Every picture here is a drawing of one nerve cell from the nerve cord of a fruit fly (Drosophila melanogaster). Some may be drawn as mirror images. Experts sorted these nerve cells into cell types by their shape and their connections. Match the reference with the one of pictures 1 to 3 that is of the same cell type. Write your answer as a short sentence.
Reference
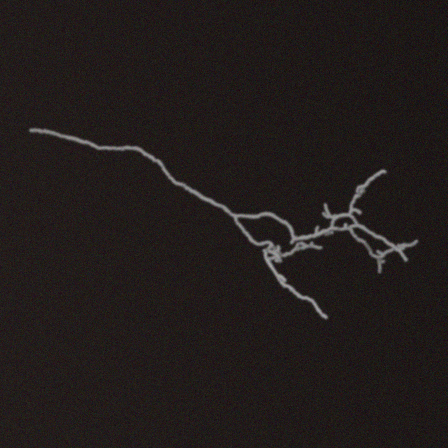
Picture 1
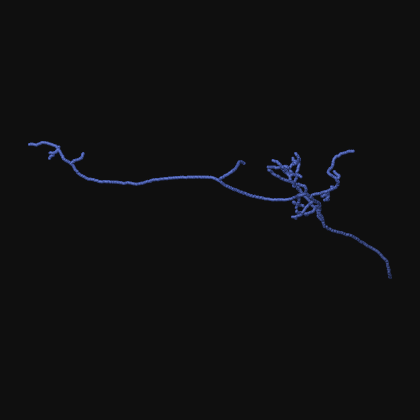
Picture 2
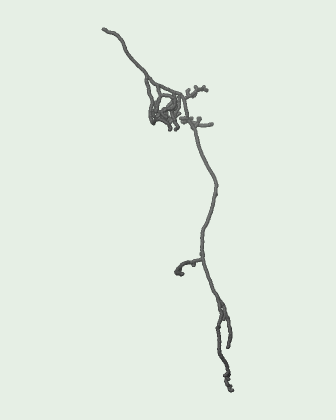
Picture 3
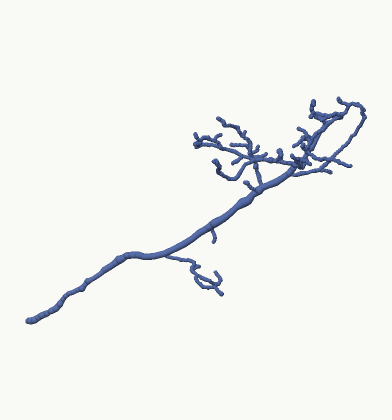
Picture 1 is of the same cell type.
